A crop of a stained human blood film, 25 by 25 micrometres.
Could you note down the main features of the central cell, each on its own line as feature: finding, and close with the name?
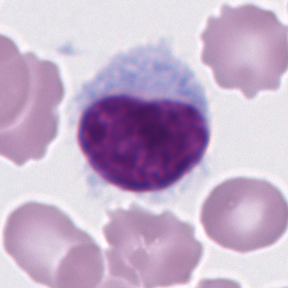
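Projections: fine and hair-like, fringing the cytoplasmic edge, plainest along the upper side
Border: ragged and indistinct, not smooth
Cytoplasm: pale blue-grey
Vacuoles: none visible
Identification: hairy cell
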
